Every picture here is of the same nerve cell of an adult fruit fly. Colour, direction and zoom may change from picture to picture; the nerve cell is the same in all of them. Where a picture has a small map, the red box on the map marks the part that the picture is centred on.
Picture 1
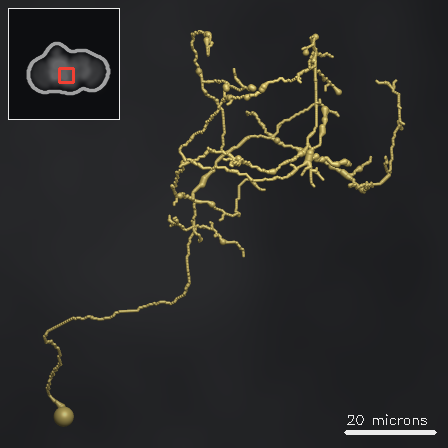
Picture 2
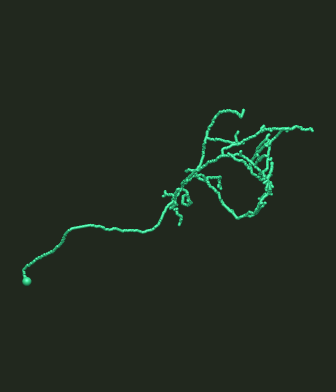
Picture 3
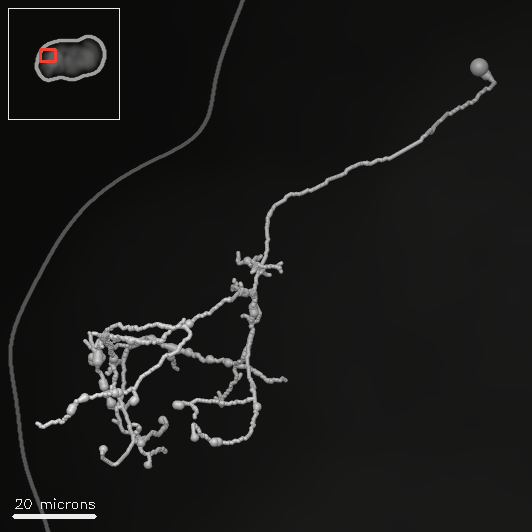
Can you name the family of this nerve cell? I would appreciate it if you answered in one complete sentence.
This nerve cell falls within the family hemilineage 14A.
